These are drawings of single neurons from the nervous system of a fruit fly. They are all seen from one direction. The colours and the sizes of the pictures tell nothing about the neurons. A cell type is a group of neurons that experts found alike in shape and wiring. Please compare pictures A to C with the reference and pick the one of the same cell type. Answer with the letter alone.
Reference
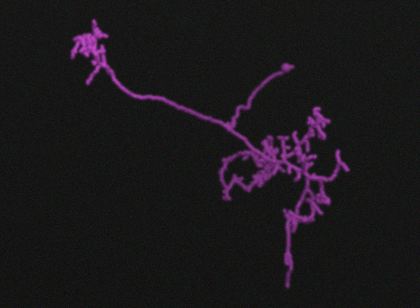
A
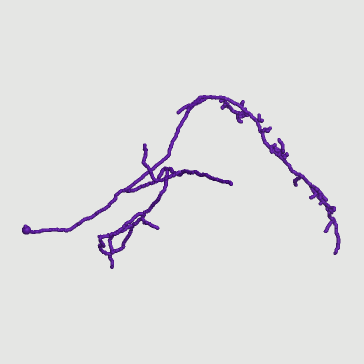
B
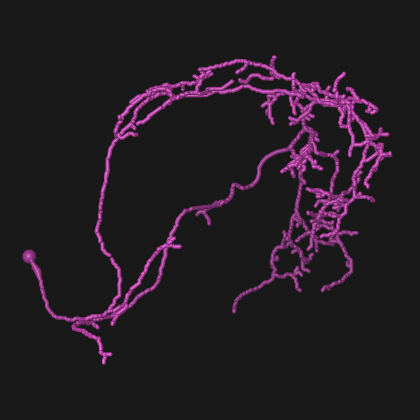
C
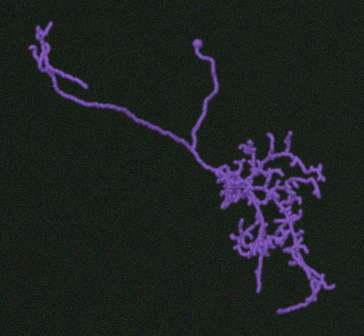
C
